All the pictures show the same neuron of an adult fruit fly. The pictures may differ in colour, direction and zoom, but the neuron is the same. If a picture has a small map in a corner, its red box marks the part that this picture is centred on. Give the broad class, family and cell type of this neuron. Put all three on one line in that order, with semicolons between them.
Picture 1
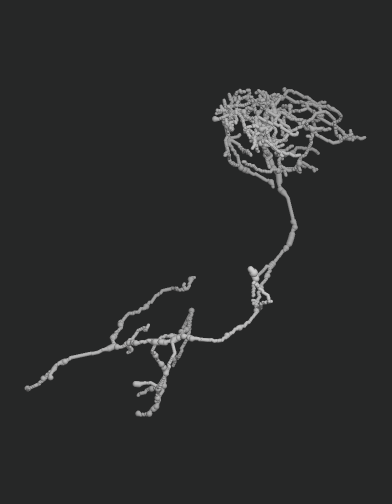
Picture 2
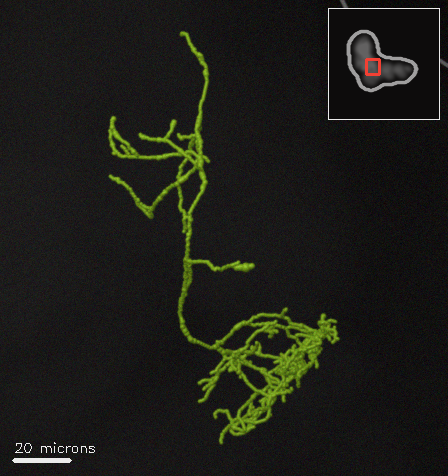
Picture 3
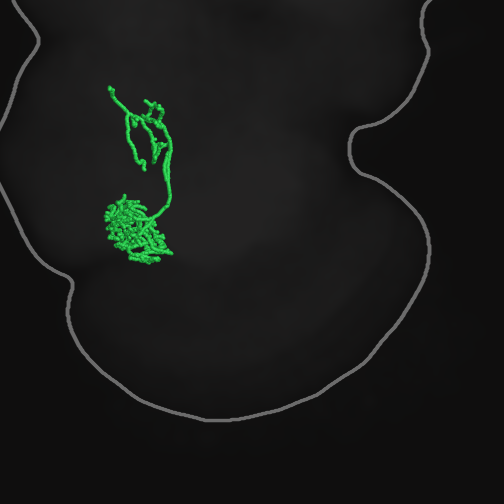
visual projection neuron; hemilineage VPNp&v1_ventral; LC39a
